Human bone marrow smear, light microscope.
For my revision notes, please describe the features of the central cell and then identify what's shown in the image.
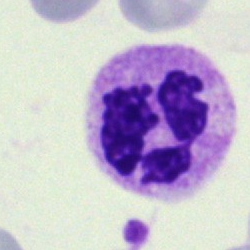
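Checking the chromatin: dark purple and coarsely clumped. Checking the nucleus for nucleoli: none visible. Checking the cytoplasm for vacuoles: none seen. Name: segmented neutrophil.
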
